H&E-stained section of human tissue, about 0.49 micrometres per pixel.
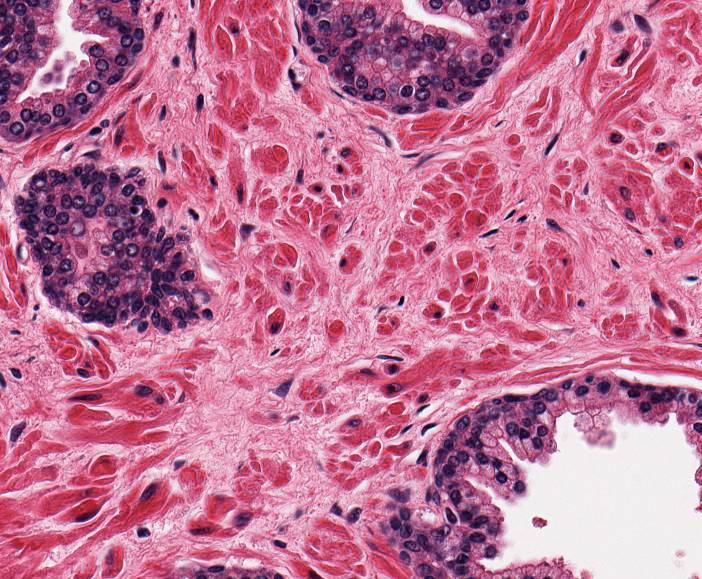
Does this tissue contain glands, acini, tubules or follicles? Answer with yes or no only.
Yes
